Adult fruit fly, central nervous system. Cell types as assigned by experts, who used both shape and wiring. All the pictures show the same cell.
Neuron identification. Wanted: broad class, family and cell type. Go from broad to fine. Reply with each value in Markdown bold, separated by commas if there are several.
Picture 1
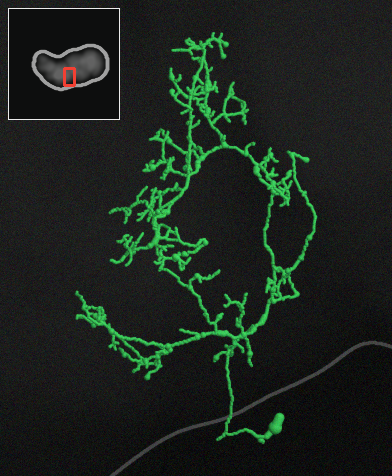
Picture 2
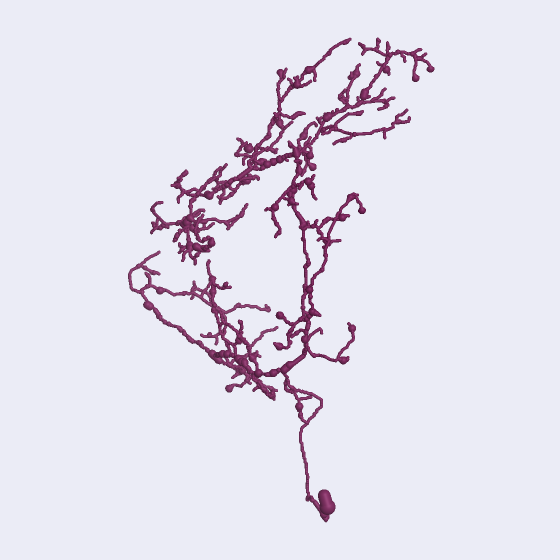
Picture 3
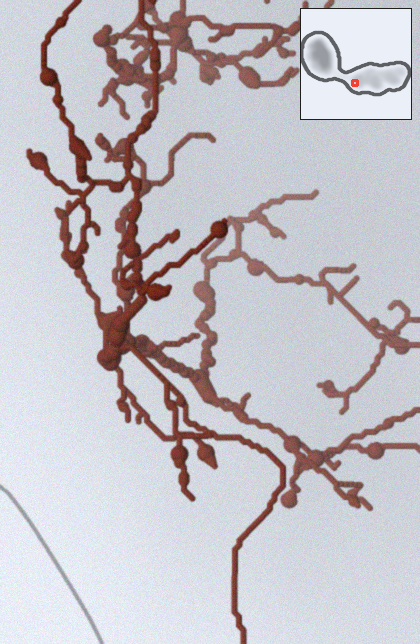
**nerve-cord intrinsic neuron**, **hemilineage 13A**, **IN13A038**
